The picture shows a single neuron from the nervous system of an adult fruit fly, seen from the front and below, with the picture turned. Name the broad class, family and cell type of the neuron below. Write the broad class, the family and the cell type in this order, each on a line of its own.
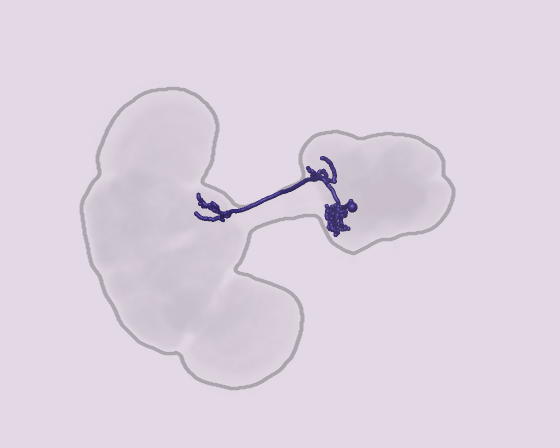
ascending neuron
hemilineage 07B
AN07B042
